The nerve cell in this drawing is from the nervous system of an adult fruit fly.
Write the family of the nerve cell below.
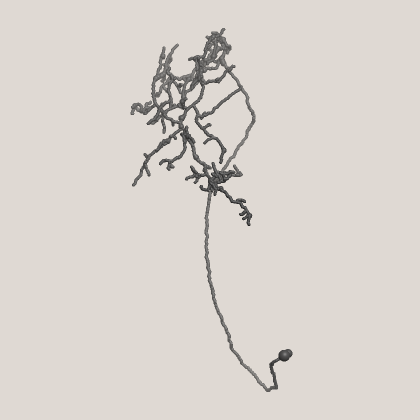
hemilineage SLPal3_and_SLPal4_dorsal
